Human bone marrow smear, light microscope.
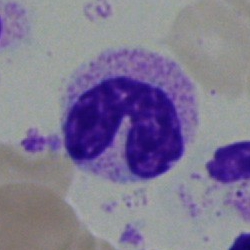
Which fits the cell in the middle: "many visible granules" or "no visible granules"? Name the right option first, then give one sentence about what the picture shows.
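Many visible granules. Fine lilac granules are scattered throughout the cytoplasm.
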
